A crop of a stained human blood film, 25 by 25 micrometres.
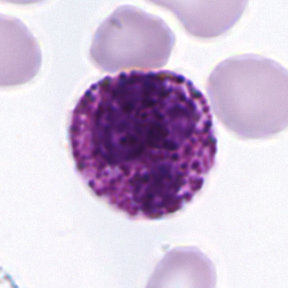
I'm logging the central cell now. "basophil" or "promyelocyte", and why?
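It's a basophil. Look at the granules: coarse, dark purple to blackish, and noticeably different in size from one another. They lie over the nucleus as well as the cytoplasm, so the nuclear edges are hard to trace beneath them. The whole cell is about 13 micrometres across.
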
